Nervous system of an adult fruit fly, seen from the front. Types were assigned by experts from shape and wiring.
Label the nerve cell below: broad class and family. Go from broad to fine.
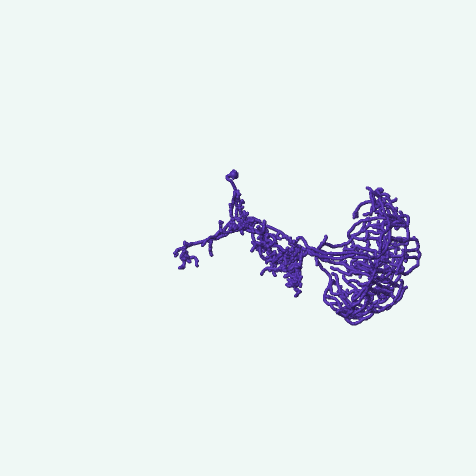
visual centrifugal neuron; hemilineage DM1_posterior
